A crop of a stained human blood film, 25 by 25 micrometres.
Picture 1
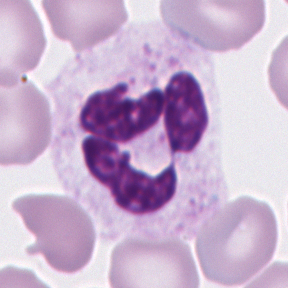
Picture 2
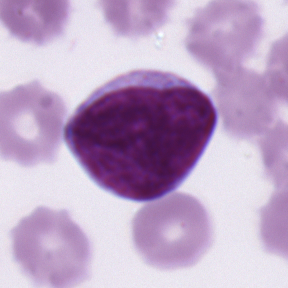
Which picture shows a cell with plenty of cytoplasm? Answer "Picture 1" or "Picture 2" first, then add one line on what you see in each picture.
Picture 1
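Picture 1: The cytoplasm is abundant and pale pinkish-lilac.
Picture 2: The cytoplasm shows only as a narrow crescent along the upper edge of the cell.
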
